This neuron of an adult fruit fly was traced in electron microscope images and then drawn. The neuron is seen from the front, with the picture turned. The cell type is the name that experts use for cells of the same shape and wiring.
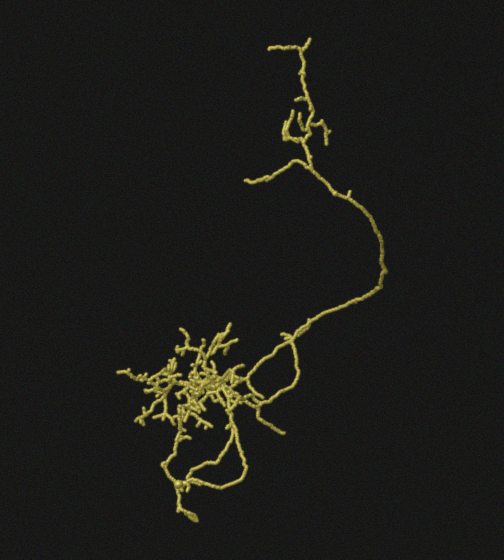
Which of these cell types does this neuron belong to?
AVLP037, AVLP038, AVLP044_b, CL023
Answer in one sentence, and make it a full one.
This neuron is a member of the AVLP044_b cell type.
